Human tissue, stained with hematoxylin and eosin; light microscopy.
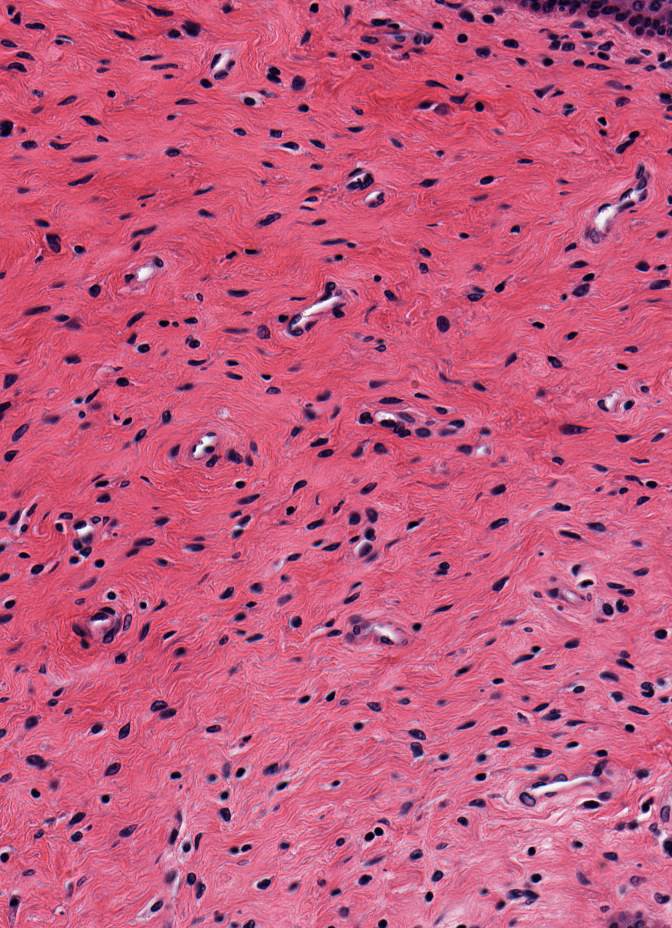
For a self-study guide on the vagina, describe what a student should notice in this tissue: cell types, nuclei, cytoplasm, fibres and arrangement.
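Nearly all of what you're looking at is dense pink fibrous stroma, its nuclei spread evenly throughout. Notice the collagen fibres: fine and wavy. The nuclei themselves are small, dark, and oval to spindle-shaped. Around them, the cells show little or no cytoplasm distinct from the collagen.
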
